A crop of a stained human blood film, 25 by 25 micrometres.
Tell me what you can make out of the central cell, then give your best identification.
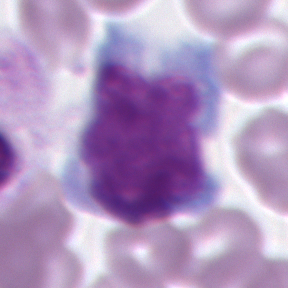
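See how the nucleus has an irregular edge, notched in several places? Its chromatin is dark purple with a dense, mottled texture, and the nucleus measures about 14 by 11 micrometres. The cytoplasm is pale blue, and most of it sits above the nucleus. That's a monocyte.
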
